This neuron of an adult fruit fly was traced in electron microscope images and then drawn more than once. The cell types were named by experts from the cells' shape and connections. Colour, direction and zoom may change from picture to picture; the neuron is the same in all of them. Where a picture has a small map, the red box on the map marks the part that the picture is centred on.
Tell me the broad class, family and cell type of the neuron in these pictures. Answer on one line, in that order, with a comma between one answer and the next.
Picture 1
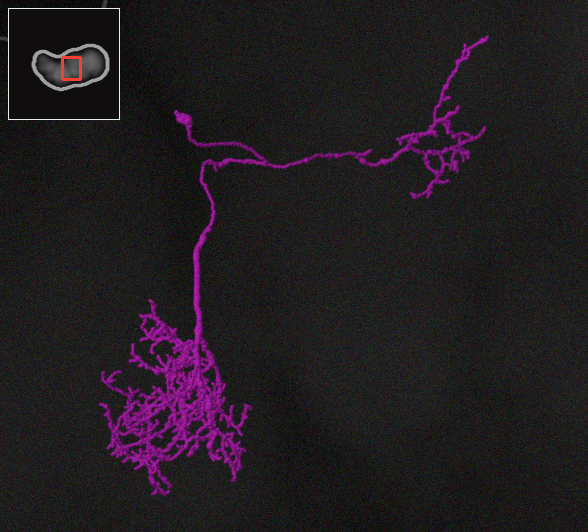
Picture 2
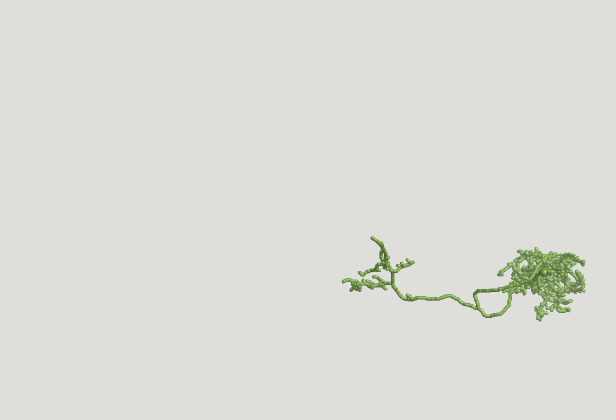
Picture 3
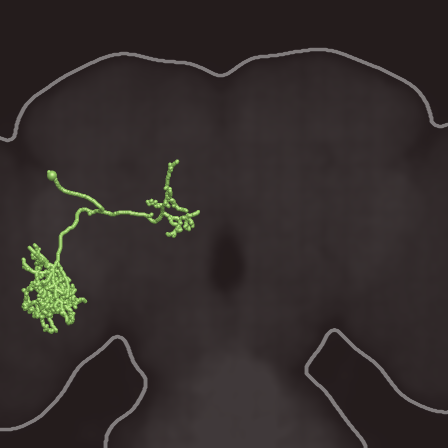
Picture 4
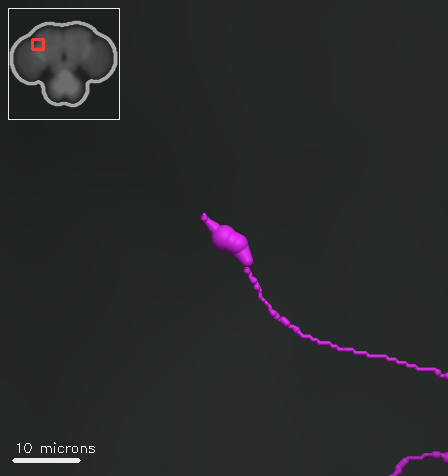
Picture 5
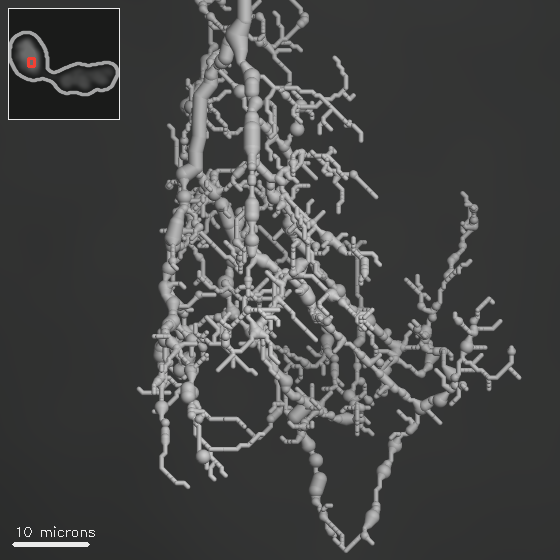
visual projection neuron, hemilineage LHl4_posterior, LoVP18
